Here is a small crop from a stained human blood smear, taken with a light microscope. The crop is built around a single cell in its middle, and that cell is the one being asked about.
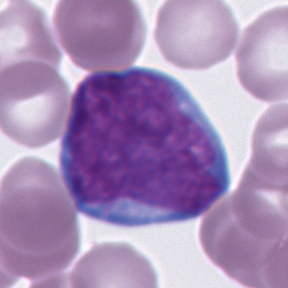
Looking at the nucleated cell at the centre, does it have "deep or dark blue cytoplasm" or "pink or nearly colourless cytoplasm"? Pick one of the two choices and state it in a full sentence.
The cytoplasm is stained a deep, dark or strong blue in this cell.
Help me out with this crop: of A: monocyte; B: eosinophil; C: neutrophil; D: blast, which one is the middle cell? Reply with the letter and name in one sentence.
Answer key: option D, the middle cell being a blast.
